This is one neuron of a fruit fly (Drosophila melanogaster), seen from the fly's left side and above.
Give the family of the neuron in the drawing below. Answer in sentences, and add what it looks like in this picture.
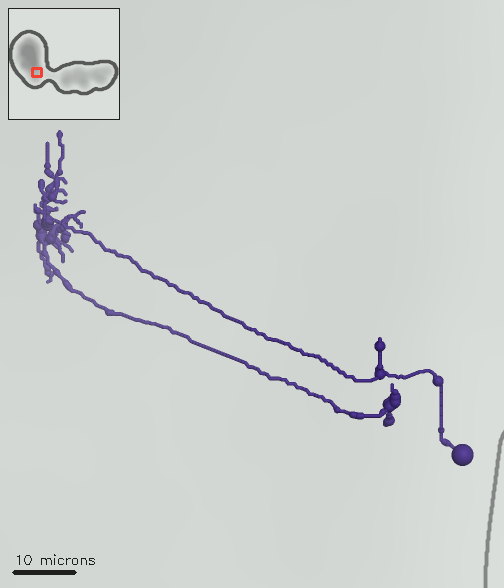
Its family is T. Its broad class is optic-lobe intrinsic neuron. The cell body is at the lower right of the picture. By the scale bar it is about 75 microns wide in this view.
